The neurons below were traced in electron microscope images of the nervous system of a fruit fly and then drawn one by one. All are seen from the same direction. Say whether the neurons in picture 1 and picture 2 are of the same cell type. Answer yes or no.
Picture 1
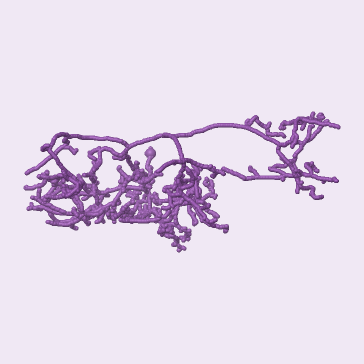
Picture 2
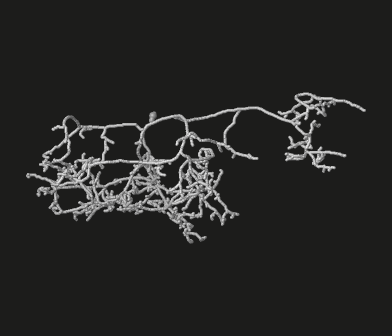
yes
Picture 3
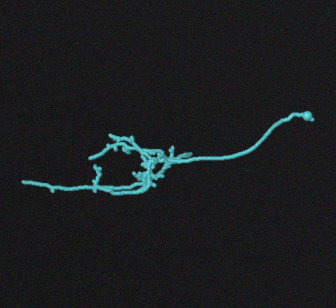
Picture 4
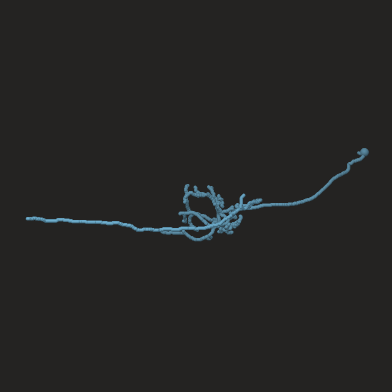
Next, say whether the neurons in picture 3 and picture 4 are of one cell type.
yes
